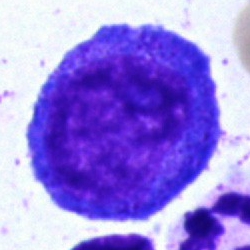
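Proerythroblast, the cell in the middle: a round outline with a slightly uneven edge. Its cytoplasm, stained deep blue, forms only a narrow rim around the nucleus and shows no distinct granules.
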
